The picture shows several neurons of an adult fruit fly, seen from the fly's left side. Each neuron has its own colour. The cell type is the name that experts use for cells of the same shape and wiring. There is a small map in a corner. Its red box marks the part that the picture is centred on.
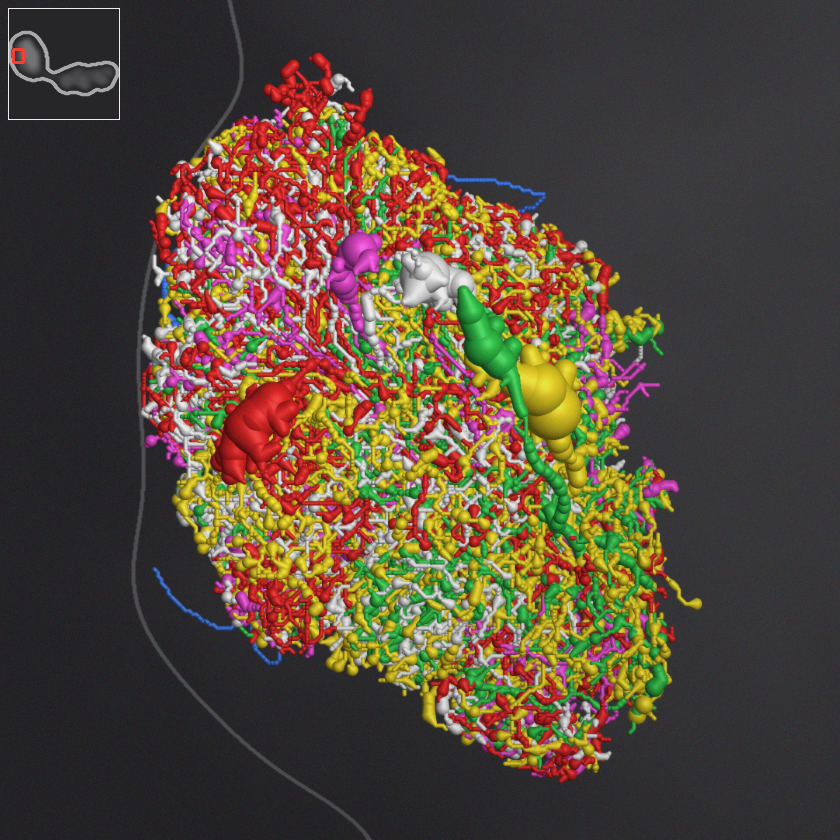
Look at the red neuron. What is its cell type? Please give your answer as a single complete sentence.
The neuron is a member of cell type lLN2T_b.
